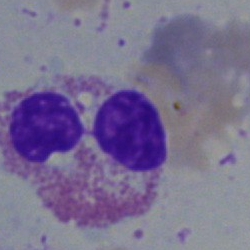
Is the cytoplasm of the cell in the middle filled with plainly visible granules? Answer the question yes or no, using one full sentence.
Yes, visible granules are present in great number in its cytoplasm.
